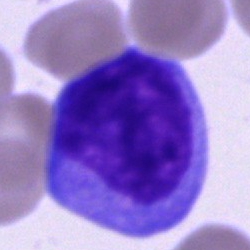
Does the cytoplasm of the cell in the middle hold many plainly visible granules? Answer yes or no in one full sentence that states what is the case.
No, there are no visible granules in its cytoplasm.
